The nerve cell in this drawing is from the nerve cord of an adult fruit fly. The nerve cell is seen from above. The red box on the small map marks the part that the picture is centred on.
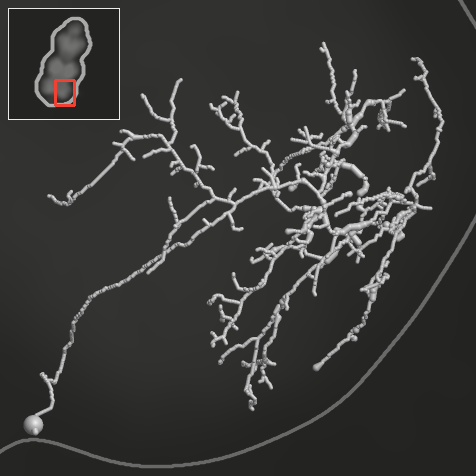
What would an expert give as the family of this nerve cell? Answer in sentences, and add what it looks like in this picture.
Its family is hemilineage 08A. Its broad class is nerve-cord intrinsic neuron. Dozens of branch ends can be seen. As drawn here it is about as wide as it is tall.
